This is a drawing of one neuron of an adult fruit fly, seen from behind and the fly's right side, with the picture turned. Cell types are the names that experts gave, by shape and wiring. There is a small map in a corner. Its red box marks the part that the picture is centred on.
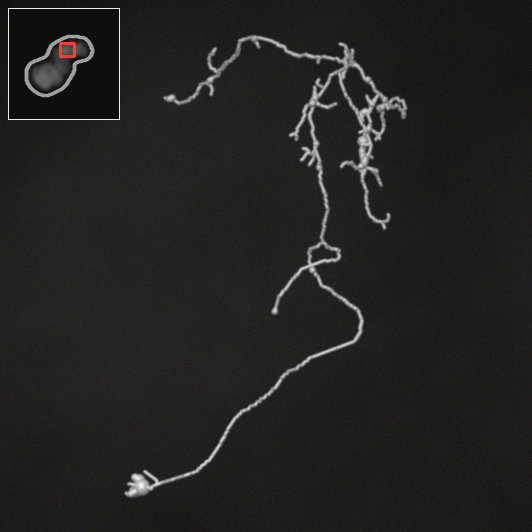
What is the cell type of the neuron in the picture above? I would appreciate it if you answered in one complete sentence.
It is IN19A129 that names the cell type of this neuron.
